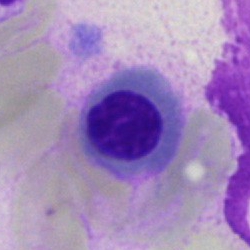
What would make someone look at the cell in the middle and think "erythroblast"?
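This erythroblast has a smooth, roughly round outline. Its chromatin is dense and dark purple, with only a few faint paler streaks, and no nucleoli can be seen in the nucleus. A moderate rim of mid-blue cytoplasm surrounds the nucleus and is widest on the right side.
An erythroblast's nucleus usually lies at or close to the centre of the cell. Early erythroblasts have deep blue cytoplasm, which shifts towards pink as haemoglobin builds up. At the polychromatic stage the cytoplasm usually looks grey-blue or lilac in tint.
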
